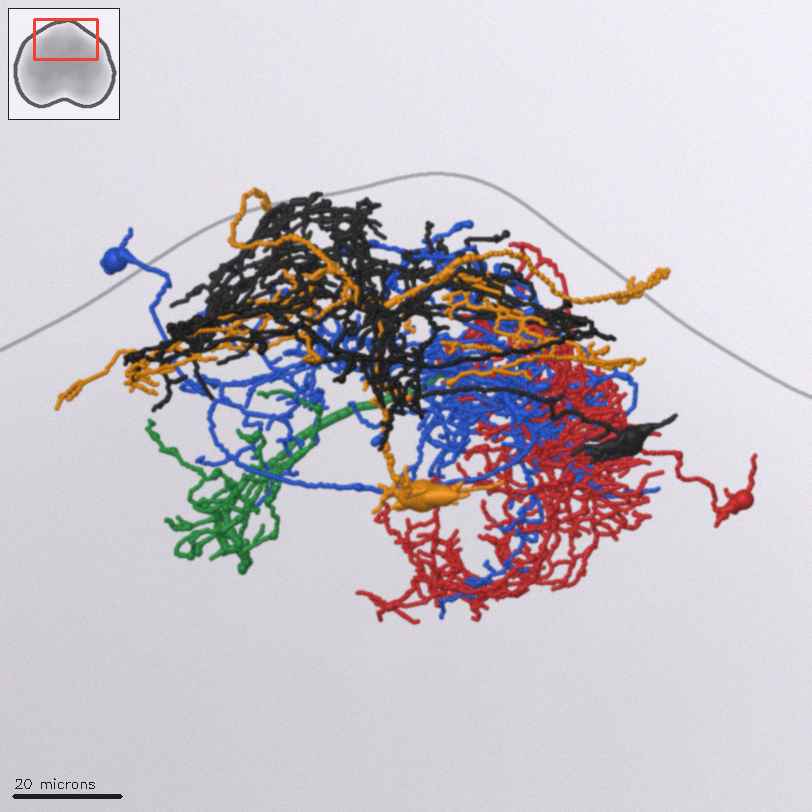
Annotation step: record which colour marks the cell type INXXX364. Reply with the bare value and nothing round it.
black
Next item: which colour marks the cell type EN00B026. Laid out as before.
orange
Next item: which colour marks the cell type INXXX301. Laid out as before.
blue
